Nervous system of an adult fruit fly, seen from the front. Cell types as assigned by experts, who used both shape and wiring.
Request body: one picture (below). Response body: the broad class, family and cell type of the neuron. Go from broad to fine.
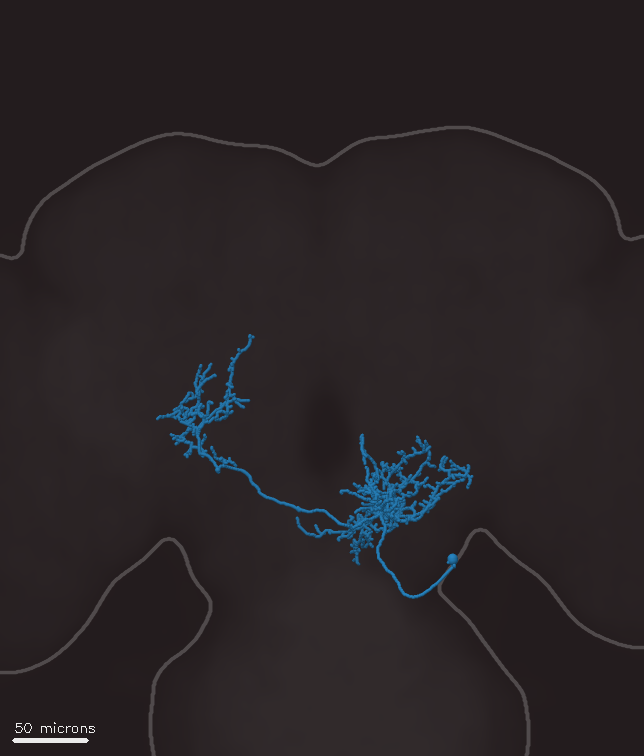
central-brain intrinsic neuron; hemilineage MX7; GNG545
